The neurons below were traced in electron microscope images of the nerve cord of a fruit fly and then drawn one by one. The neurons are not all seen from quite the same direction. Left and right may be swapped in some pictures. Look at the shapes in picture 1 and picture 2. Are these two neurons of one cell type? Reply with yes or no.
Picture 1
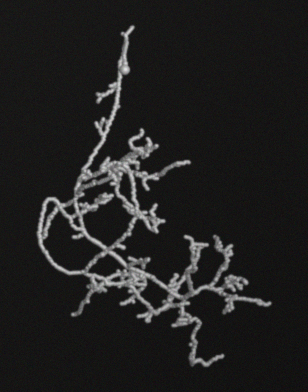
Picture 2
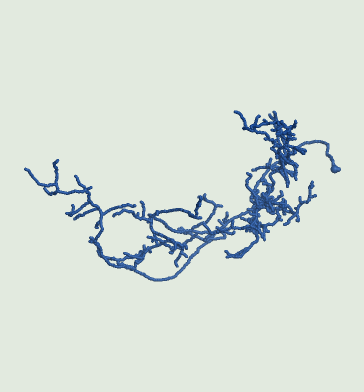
yes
